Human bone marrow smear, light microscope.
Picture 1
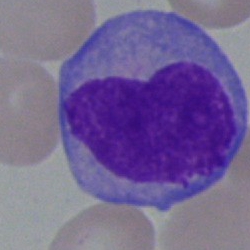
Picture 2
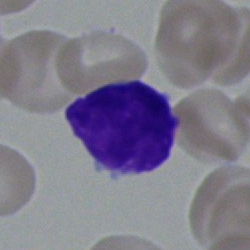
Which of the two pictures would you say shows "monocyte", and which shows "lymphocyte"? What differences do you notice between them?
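Picture 1 shows a monocyte, and picture 2 shows a lymphocyte. The monocyte has a roughly round outline with a smooth edge, whereas the lymphocyte's outline is irregular and somewhat angular. In the monocyte, a notch in the upper edge of the nucleus gives it an indented shape.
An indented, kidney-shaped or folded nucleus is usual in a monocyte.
In the lymphocyte, the nucleus fills almost the whole cell.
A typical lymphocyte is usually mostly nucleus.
The monocyte's chromatin is finely granular rather than clumped into coarse blocks, while the lymphocyte's is dense and dark purple with only faint mottling.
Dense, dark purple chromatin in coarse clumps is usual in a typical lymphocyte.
The monocyte's cytoplasm is pale blue, with no distinct granules and no vacuoles. In the lymphocyte, cytoplasm shows only as small pale blue tags at the lower edge.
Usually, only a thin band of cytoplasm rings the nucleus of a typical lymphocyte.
No granules are visible anywhere in the lymphocyte, and no nucleolus can be seen in its nucleus.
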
